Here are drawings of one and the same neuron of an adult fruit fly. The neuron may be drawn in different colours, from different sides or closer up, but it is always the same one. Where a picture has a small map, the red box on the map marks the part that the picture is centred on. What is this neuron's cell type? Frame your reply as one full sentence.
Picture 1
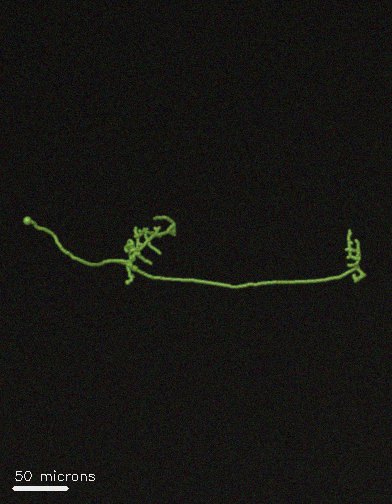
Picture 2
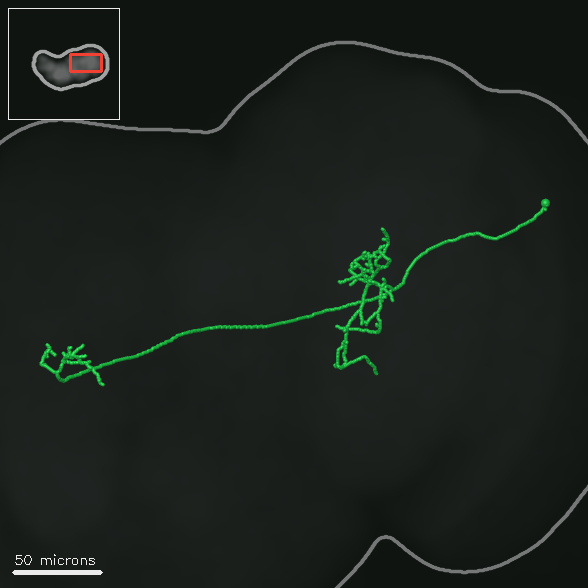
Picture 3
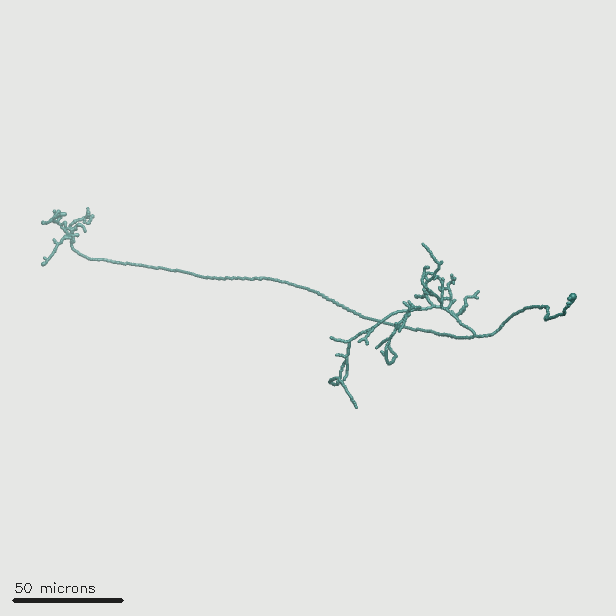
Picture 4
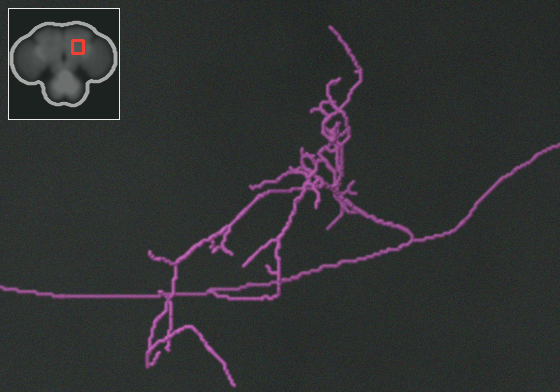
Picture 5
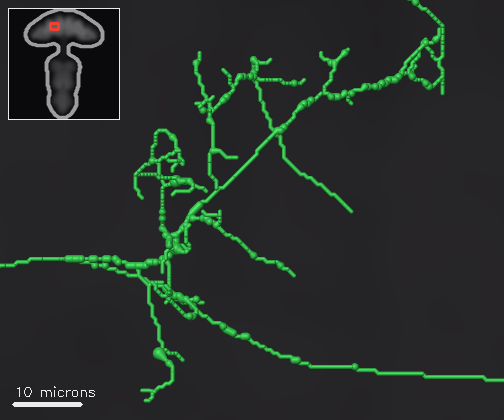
Included in the cell type CB2514 is this neuron.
